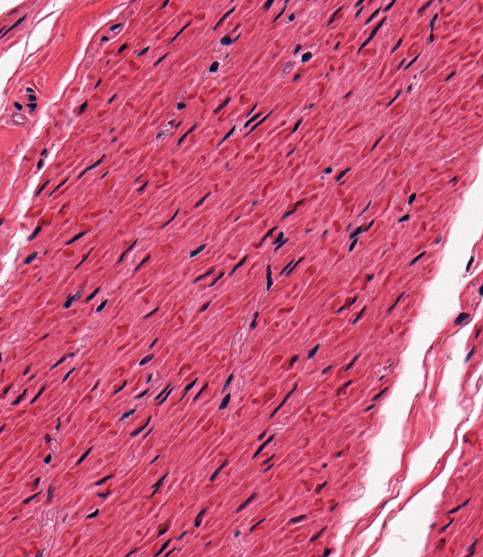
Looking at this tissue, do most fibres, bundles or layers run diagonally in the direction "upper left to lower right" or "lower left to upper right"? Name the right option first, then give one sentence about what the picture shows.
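Lower left to upper right. A broad band of densely packed spindle-shaped cells fills most of the field and runs obliquely from lower left to upper right.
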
